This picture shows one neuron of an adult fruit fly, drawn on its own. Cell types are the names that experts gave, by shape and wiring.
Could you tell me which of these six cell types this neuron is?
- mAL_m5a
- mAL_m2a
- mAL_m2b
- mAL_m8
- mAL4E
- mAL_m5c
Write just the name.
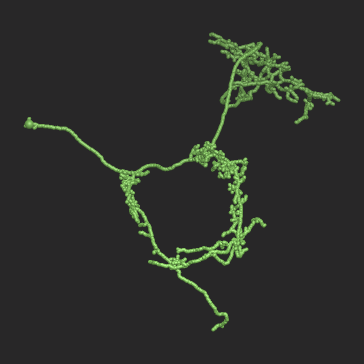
mAL_m5a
